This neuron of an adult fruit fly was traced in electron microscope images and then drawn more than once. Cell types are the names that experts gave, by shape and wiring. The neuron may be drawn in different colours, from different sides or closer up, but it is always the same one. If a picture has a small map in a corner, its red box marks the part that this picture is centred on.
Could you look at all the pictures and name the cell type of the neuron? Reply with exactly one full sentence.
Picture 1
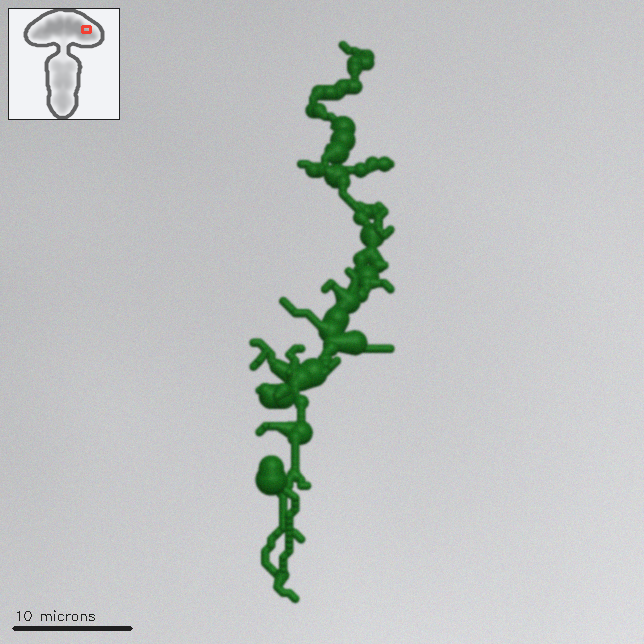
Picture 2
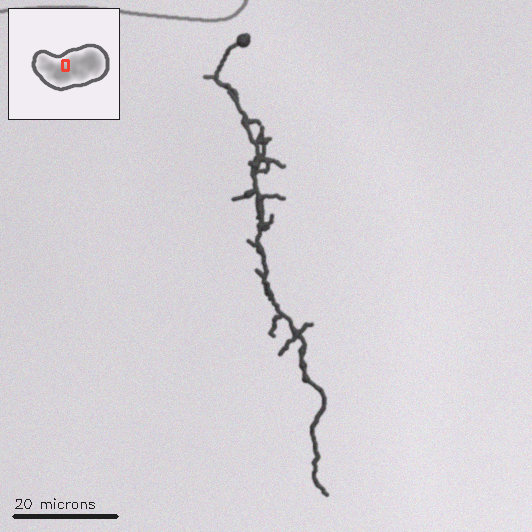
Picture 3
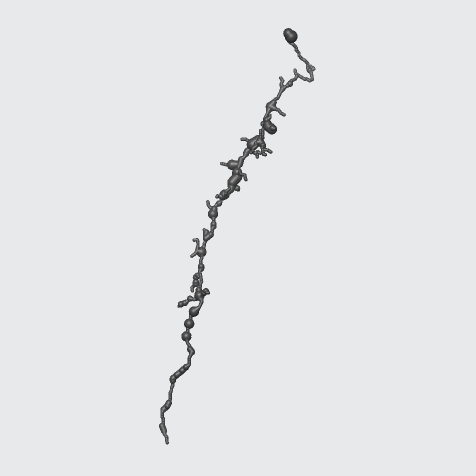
The neuron here is of the cell type Dm3c.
